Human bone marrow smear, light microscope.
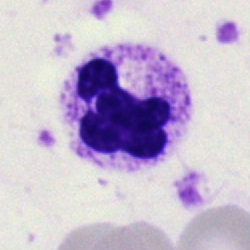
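Segmented neutrophil, central cell: round outline. Chromatin dense, very dark purple. Cytoplasm pale lilac-pink, small purple granules scattered throughout.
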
